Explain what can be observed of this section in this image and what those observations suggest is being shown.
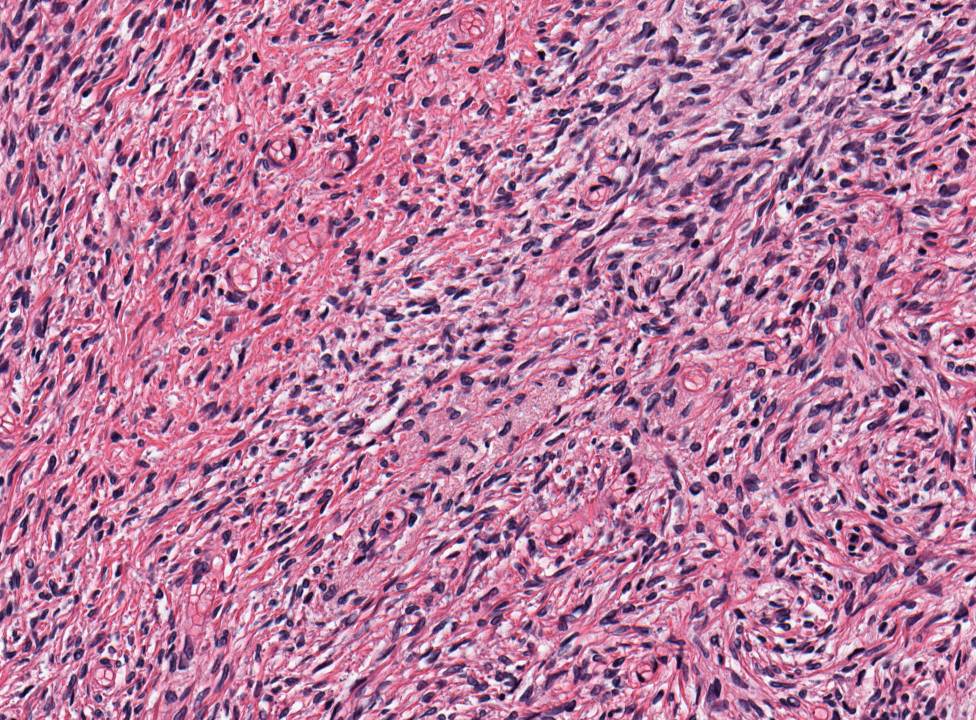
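Spindle cells with scant pink cytoplasm; cell borders indistinct. Nuclei elongated to ovoid, darkly stained. Lower right: cells curve in small whorls. No epithelium, glands or fat cells in the field. Tissue: ovary.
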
